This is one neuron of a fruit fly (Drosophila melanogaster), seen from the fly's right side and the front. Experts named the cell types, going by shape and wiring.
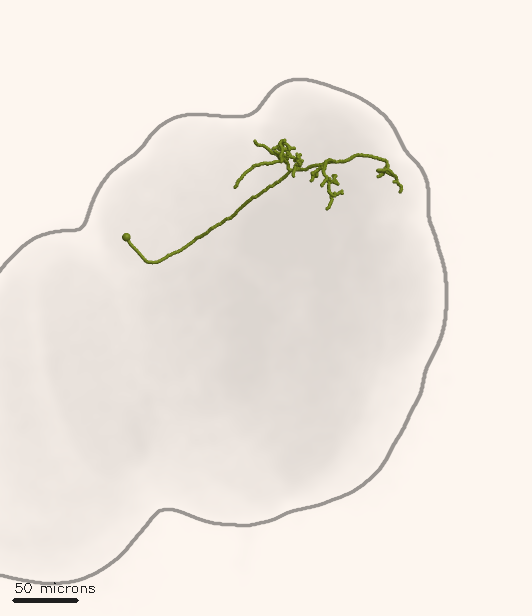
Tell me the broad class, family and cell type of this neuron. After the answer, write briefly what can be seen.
This is a central-brain intrinsic neuron. Its family is hemilineage SMPp&v1_ventral. The cell type is SMP591. Its cell body lies on the left of the picture. From left to right in the picture it spans about 200 microns.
